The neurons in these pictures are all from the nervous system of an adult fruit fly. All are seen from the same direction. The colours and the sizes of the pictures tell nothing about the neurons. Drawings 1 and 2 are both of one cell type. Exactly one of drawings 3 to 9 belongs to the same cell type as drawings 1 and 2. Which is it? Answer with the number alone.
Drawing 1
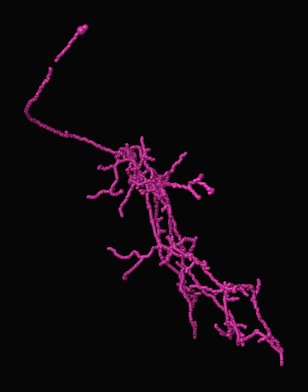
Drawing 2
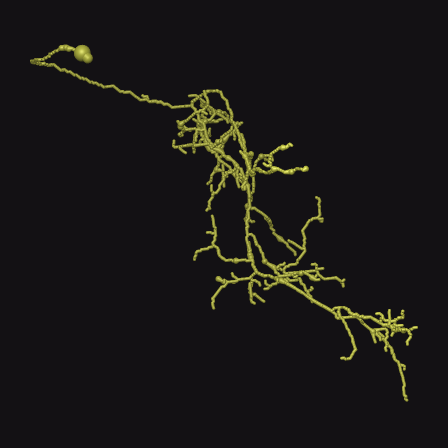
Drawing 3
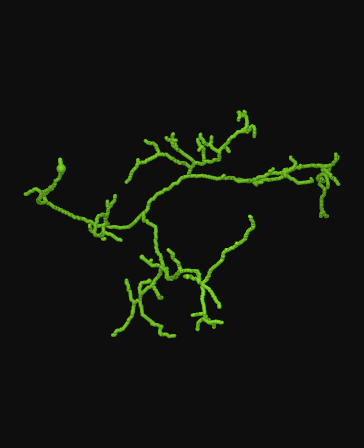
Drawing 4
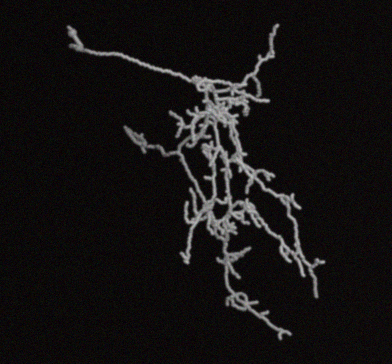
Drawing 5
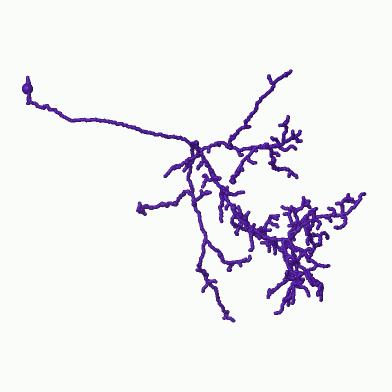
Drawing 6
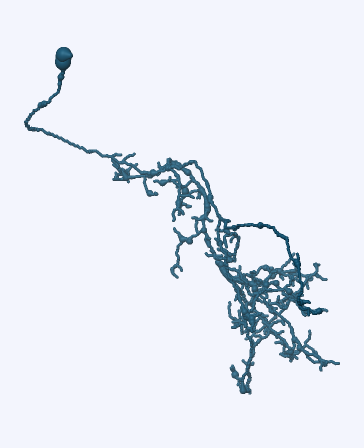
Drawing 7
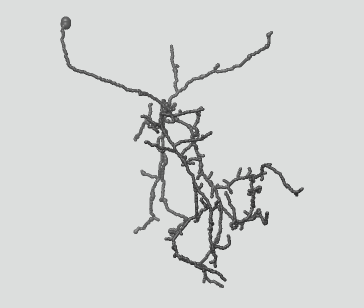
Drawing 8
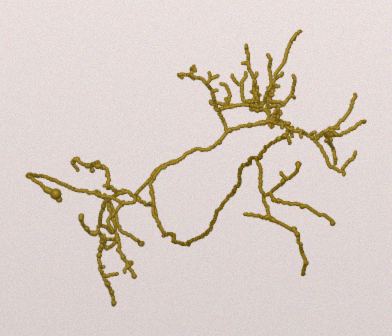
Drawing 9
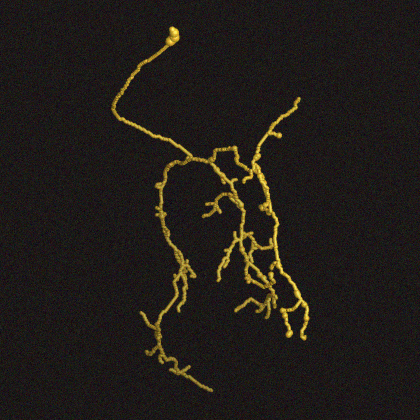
4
